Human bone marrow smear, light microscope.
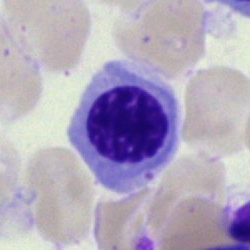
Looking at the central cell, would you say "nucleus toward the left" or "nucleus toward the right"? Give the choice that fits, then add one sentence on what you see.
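Nucleus toward the right. The cytoplasmic rim is widest on the lower-left side of the nucleus.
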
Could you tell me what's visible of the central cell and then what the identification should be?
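The chromatin is dark purple and coarsely clumped, with small paler patches between the clumps. No distinct nucleolus is visible in the nucleus. A moderate rim of pale blue cytoplasm surrounds the nucleus and shows no granules. The cell is an erythroblast.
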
